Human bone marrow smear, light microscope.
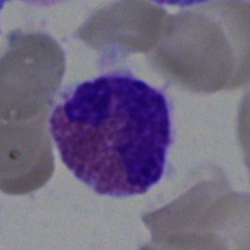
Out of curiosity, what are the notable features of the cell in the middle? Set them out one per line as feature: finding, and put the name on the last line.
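Nucleus: dark purple, sitting toward the upper right
Chromatin: dark and dense
Cytoplasm: showing mostly at the lower left
Granules: fine, pinkish-purple, filling the cytoplasm
Cell: eosinophil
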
